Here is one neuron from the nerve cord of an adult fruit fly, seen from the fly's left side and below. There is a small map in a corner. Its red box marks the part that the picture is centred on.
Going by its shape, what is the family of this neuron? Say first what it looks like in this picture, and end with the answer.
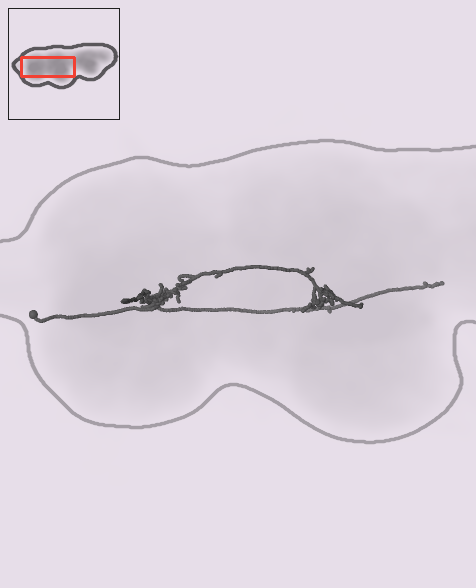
As drawn here it is more than twice as wide as it is tall. This is a nerve-cord intrinsic neuron. Its family is hemilineage 10B.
